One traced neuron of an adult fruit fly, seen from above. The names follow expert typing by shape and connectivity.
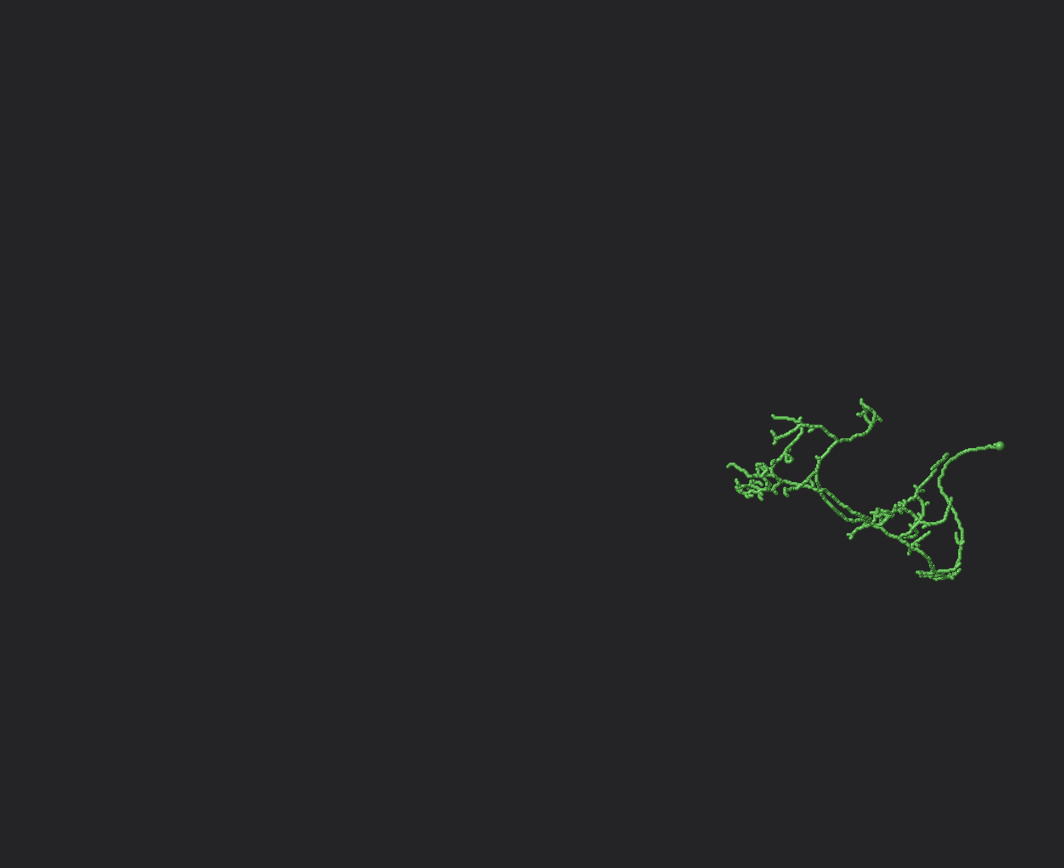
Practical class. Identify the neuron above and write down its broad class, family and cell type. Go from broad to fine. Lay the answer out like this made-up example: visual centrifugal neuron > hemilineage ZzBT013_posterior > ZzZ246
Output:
central-brain intrinsic neuron > hemilineage LHa3 > CB1595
